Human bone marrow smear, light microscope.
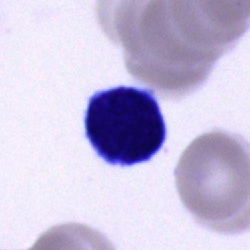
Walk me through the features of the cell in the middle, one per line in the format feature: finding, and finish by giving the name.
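Outline: roughly round, the edge slightly uneven, faintly angular
Chromatin: dense, deep blue-violet throughout
Nucleoli: none that I can see in the nucleus
Vacuoles: none visible either
Name: lymphocyte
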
